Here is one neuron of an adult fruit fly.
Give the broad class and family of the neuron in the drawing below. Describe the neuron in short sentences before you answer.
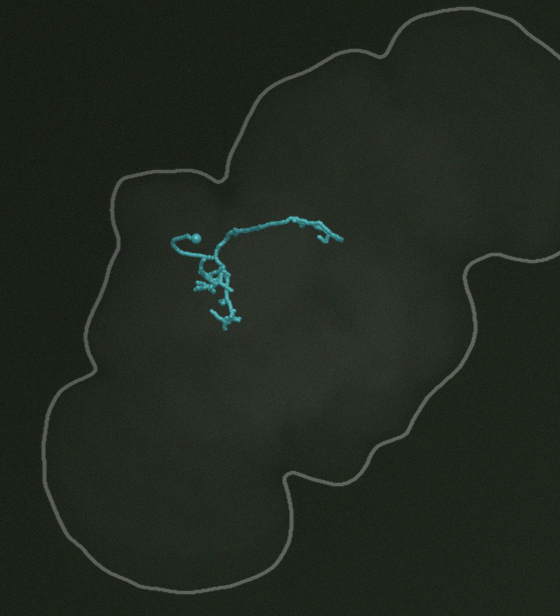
In this view it is wider than it is tall. Its broad class is nerve-cord intrinsic neuron. The family is hemilineage 19B.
